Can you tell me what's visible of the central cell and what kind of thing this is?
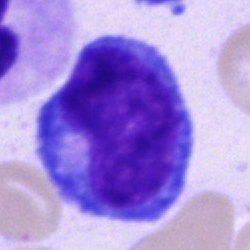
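The nucleus occupies most of the cell and is indented on its left side. The cytoplasm is deep blue, broadest at the left and a thin rim elsewhere. Within the nuclear indentation on the left, the cytoplasm shows a pale clear zone. The cell is a proerythroblast.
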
